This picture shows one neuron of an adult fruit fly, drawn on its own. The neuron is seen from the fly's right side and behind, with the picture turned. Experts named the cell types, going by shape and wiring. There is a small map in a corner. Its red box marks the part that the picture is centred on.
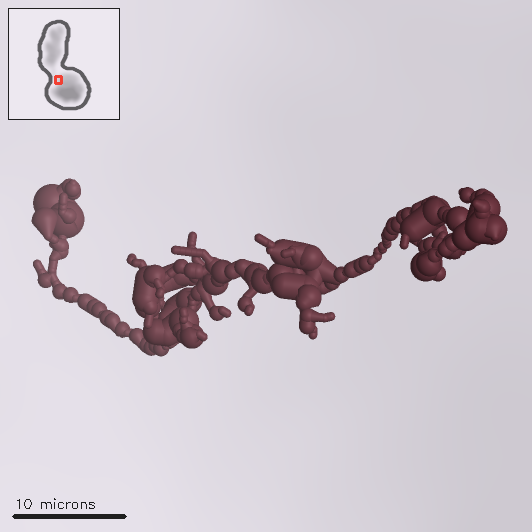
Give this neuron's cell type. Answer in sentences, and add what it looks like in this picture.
Its cell type is Mi1. This is an optic-lobe intrinsic neuron. By the scale bar it is about 40 microns wide in this view. In this view it is more than twice as wide as it is tall.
